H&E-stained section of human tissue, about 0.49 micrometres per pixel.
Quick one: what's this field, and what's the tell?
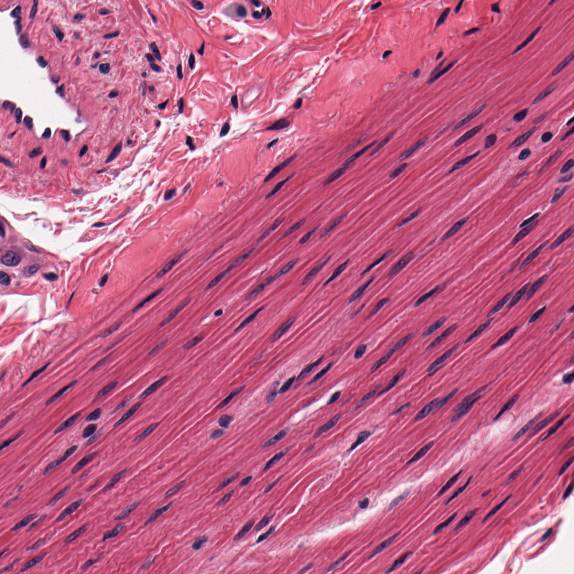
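The main tissue is smooth muscle, its fibres parallel, running lower left to upper right. Its deep pink cytoplasm lacks cross-striations.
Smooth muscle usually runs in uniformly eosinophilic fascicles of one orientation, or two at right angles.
Pale pink collagenous tissue with scattered spindle nuclei separates the muscle from a single epithelial layer lining white spaces at the upper left edge.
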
